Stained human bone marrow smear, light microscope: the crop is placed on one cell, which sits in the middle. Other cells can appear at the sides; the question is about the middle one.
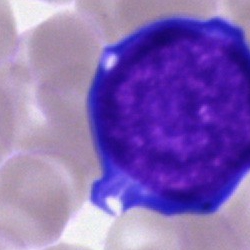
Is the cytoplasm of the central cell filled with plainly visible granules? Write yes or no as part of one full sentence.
No, visible granules are absent from the cytoplasm of this cell.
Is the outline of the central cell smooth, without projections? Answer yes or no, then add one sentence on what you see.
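No. The cell outline bulges out in a blunt cytoplasmic projection at the lower left.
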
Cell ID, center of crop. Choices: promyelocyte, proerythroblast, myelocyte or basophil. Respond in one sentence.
Among the cells in view, the one in the middle is a proerythroblast.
